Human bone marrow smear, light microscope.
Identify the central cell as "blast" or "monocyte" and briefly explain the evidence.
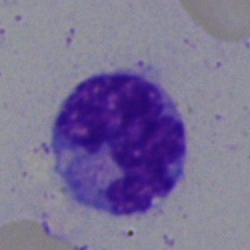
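This cell is a monocyte. Its nucleus occupies most of the cell and has a broad indentation on the lower left side. The chromatin is coarsely clumped, with paler gaps between the clumps. The cytoplasm is a pale bluish-lilac.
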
